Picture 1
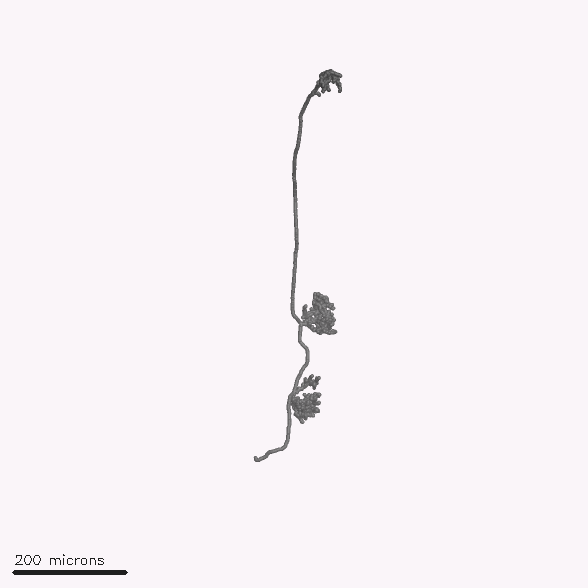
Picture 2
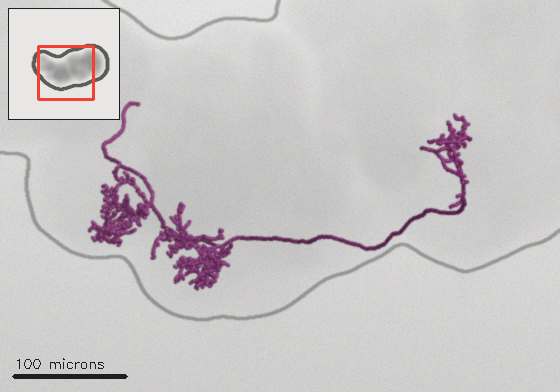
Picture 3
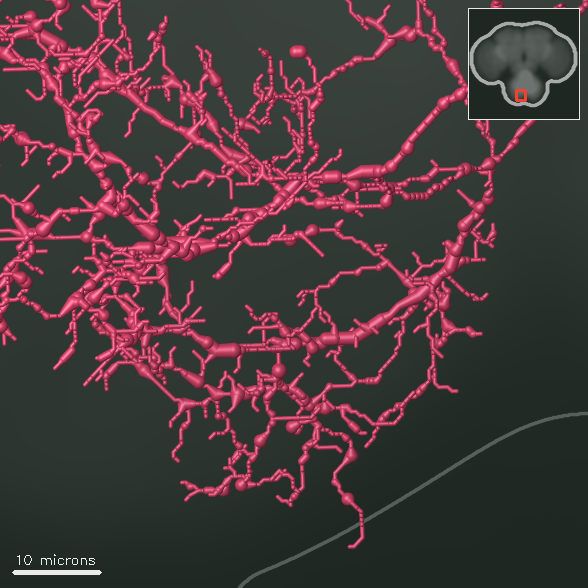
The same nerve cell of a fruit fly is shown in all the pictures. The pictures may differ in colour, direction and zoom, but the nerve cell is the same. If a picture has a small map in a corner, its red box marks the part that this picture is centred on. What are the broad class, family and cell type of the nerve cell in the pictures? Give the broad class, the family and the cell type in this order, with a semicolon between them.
ascending neuron; hemilineage 09B; AN09B060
